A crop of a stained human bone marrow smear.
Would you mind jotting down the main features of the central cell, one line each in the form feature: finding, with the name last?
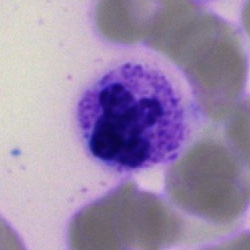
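Outline: round, with a smooth edge
Chromatin: dense, staining dark purple
Granules: purple, scattered throughout the cytoplasm
Vacuoles: none seen in the cytoplasm
Name: segmented neutrophil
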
